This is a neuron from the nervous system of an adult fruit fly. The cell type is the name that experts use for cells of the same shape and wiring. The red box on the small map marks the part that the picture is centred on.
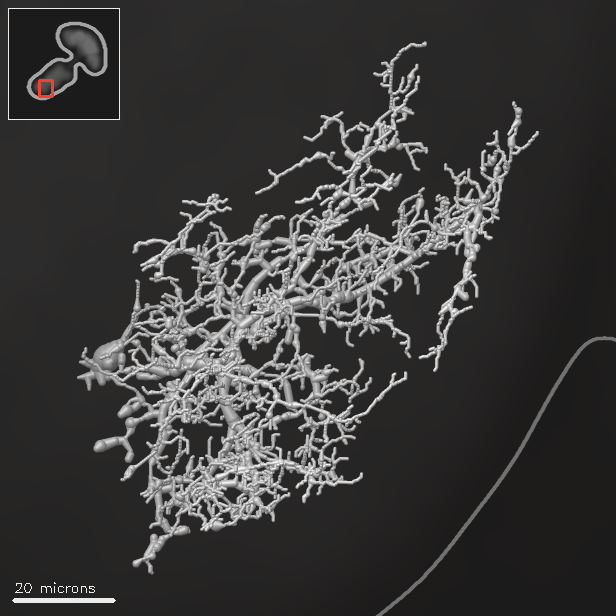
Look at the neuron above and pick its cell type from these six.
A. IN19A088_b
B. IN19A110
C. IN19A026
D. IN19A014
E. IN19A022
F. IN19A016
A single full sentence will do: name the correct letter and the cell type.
Option F, IN19A016, is the cell type of the neuron.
